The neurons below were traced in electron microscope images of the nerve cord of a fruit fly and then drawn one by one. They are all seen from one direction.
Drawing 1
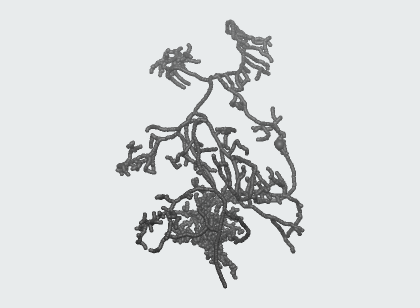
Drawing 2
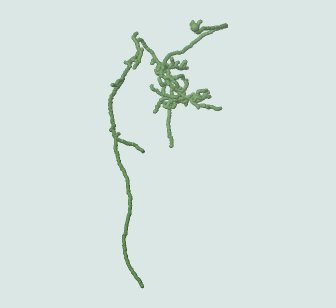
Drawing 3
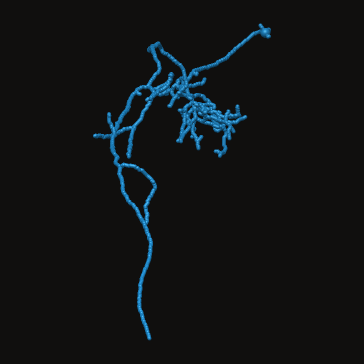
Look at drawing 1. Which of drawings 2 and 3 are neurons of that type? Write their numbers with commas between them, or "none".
none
